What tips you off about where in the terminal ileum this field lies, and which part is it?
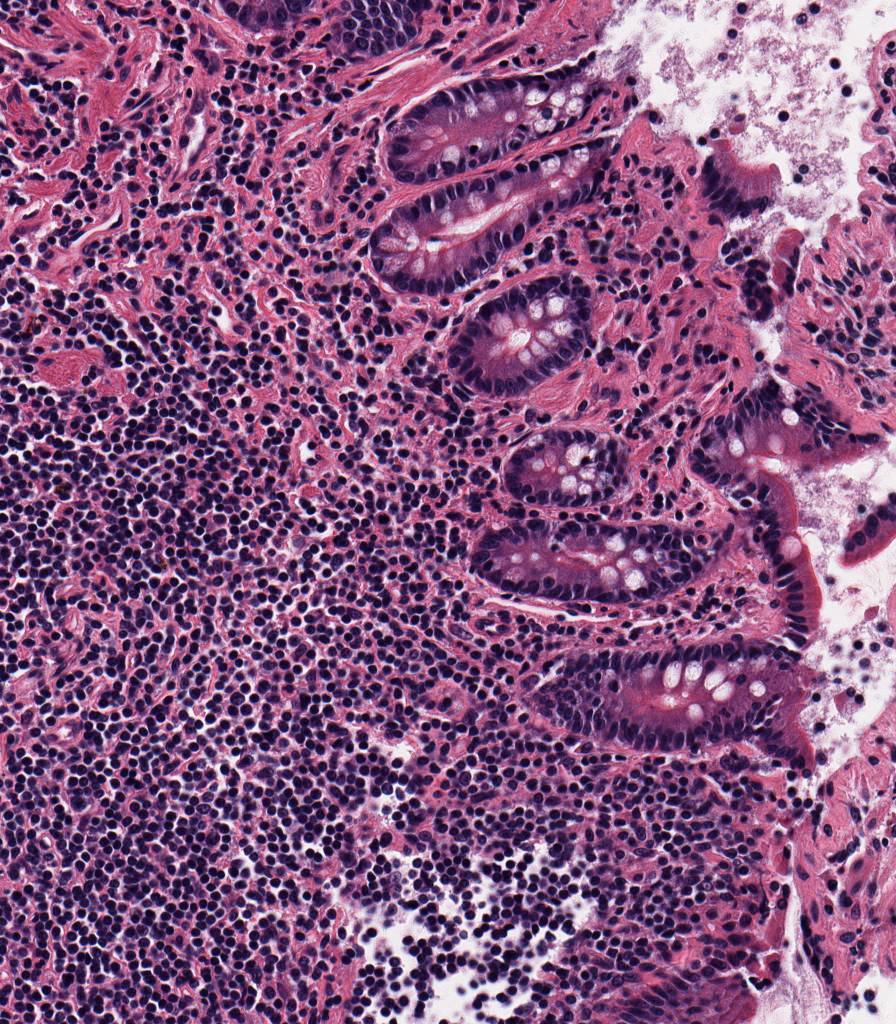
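This field shows lymphoid tissue. A dense sheet of small lymphocytes fills the left and lower field, closely packed, with round, dark-staining nuclei and very little cytoplasm.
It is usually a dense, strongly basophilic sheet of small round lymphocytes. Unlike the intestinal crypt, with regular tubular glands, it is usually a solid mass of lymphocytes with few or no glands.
Crypts along the right side are lined by columnar cells and many goblet cells with pale, clear mucin vacuoles.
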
